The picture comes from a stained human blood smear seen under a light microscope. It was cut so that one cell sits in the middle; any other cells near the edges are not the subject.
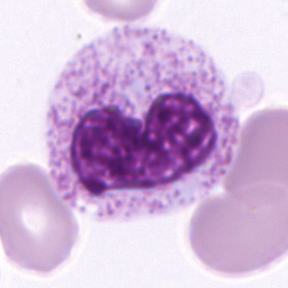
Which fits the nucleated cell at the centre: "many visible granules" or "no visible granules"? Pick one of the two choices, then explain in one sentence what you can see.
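Many visible granules. Many small purple granules are scattered through the cytoplasm.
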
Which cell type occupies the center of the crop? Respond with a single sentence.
Occupying the centre of the crop is a band neutrophil.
